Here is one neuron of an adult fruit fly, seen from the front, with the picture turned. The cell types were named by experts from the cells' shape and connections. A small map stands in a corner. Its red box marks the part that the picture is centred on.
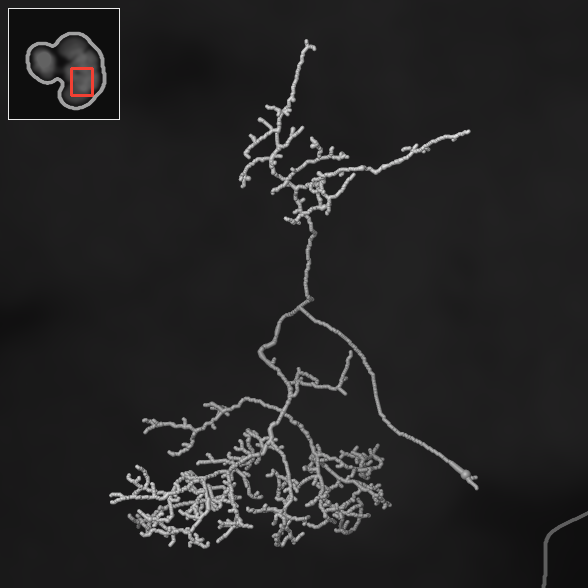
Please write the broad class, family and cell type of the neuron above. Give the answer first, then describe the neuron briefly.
It is a visual projection neuron. Its family is hemilineage LHl4_posterior. It is of cell type LT64. The cell body can be seen at the lower right of the picture. As drawn here it is taller than it is wide.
